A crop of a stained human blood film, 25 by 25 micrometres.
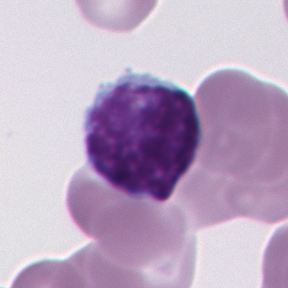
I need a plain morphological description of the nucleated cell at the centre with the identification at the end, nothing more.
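Shape: roughly round, with a blunt point at the lower right. Small fine projections fringe the upper edge of the cell. The nucleus is single and unlobed and fills almost the whole cell. The cell is a typical lymphocyte.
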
